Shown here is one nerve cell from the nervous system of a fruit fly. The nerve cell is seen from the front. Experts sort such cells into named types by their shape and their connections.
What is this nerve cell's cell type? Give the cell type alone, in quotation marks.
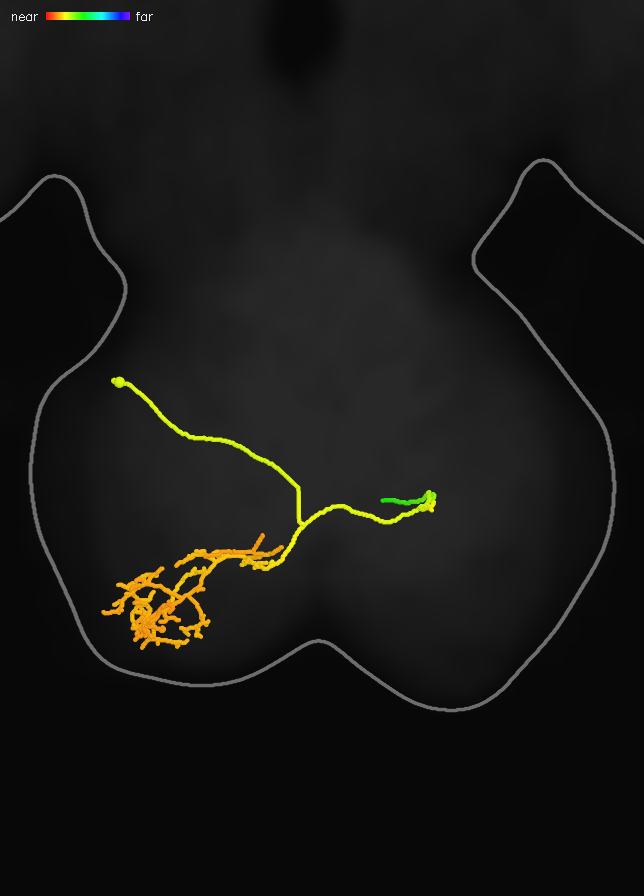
"IN23B074"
